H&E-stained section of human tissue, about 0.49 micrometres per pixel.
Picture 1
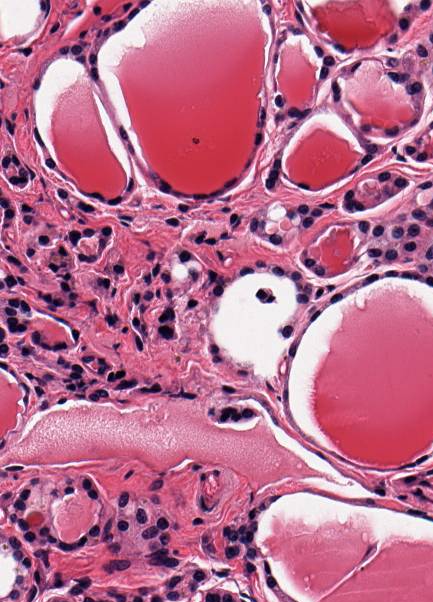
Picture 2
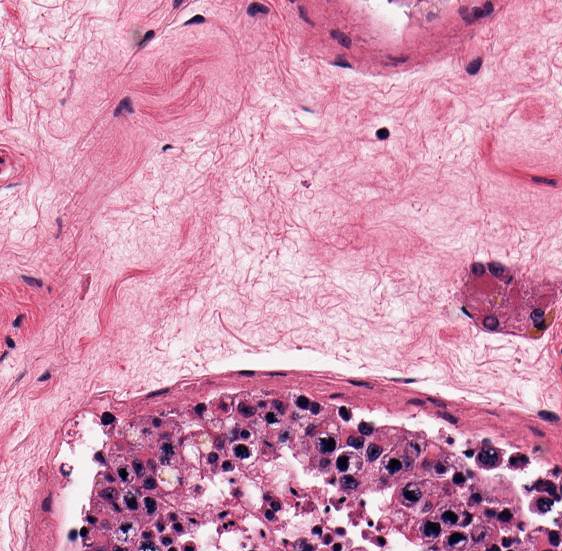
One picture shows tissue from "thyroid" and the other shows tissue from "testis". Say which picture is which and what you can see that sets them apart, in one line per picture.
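The field in picture 1 comes from the thyroid. The follicles are lined by a single layer of flattened to low cuboidal cells.
The field in picture 2 comes from the testis. The tubule is packed with several layers of rounded cells with dark round nuclei, many showing coarse clumped chromatin.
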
